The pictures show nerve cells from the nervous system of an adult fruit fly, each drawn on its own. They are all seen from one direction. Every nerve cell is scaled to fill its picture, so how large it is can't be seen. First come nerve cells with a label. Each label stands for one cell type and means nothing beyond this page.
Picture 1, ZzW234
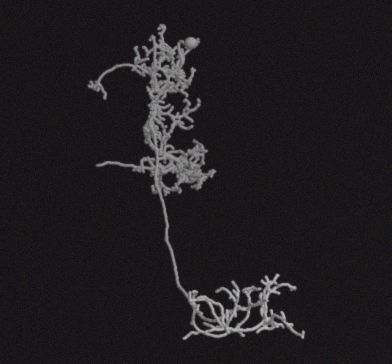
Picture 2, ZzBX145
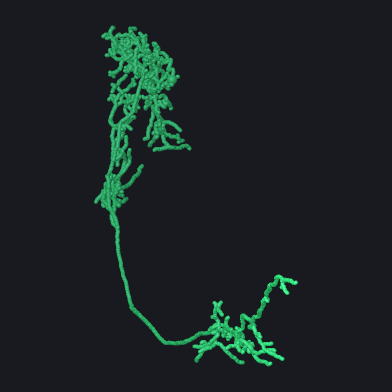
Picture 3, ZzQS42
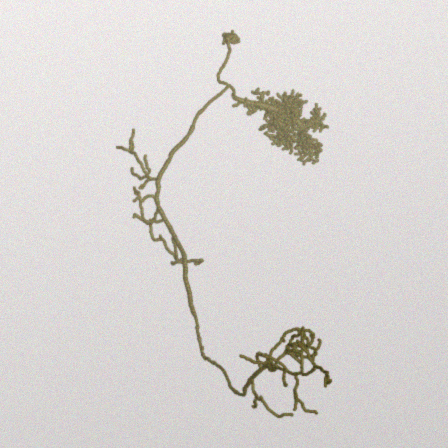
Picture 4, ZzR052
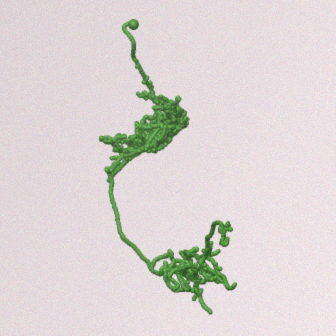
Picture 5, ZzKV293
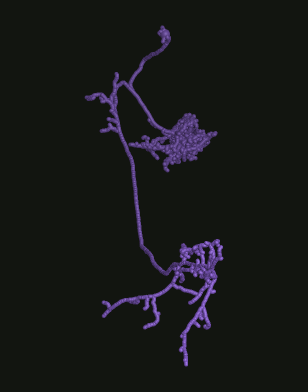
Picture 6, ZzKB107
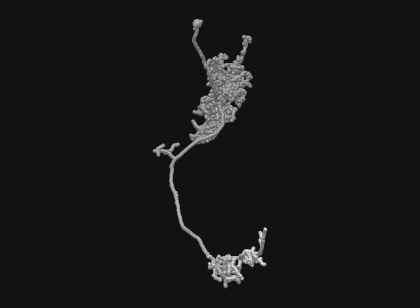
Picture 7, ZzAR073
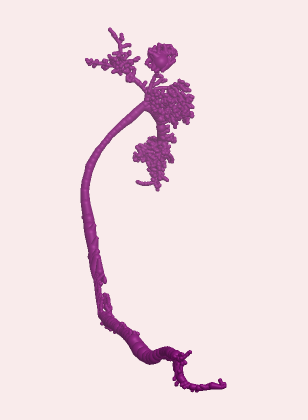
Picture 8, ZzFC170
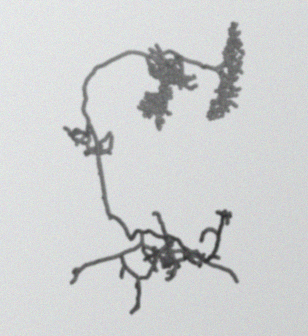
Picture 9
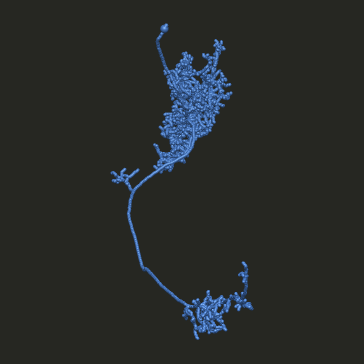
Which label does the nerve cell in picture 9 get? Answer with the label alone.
ZzKB107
